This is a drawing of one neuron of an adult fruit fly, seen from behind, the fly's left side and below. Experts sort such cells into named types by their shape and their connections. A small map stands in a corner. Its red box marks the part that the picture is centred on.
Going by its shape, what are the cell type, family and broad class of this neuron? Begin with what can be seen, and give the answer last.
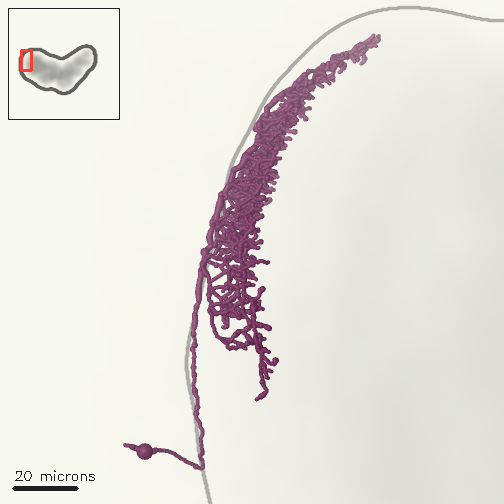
The cell body can be seen at the lower left of the picture. From top to bottom in the picture it spans about 140 microns. Dozens of branch ends can be seen. The cell type is Dm6. The family is Dm. Its broad class is optic-lobe intrinsic neuron.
